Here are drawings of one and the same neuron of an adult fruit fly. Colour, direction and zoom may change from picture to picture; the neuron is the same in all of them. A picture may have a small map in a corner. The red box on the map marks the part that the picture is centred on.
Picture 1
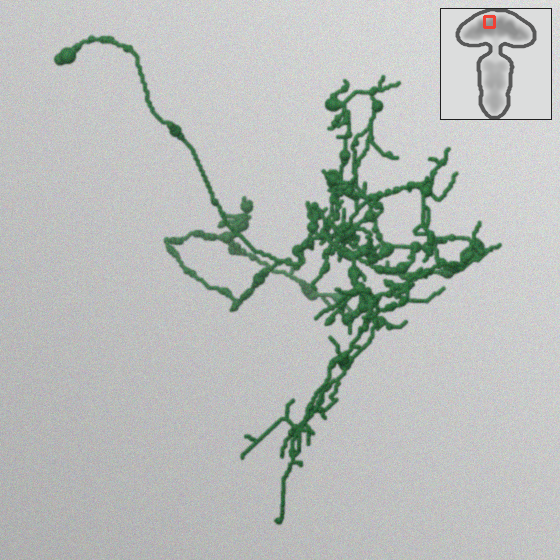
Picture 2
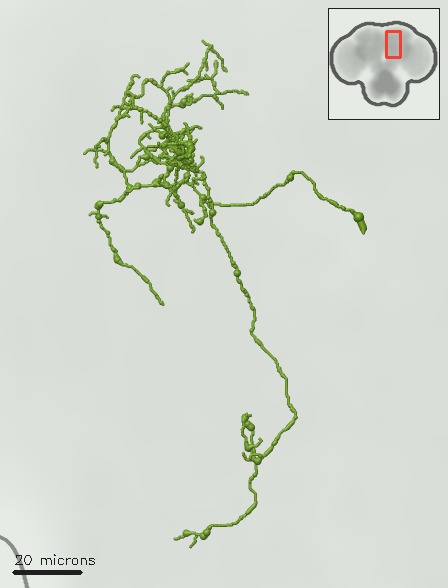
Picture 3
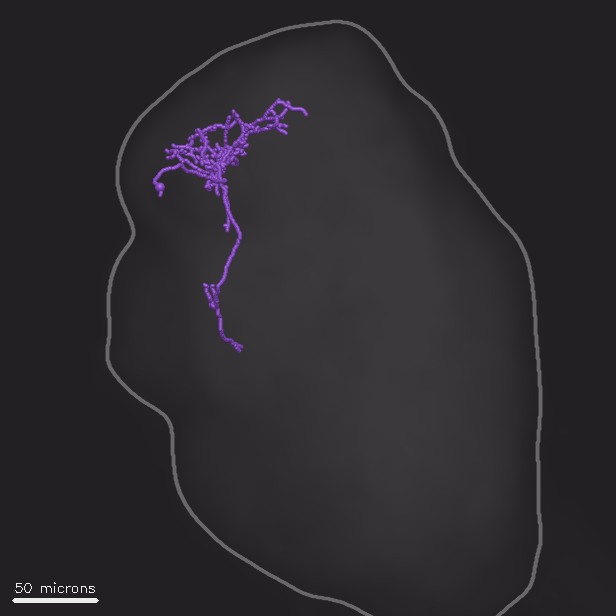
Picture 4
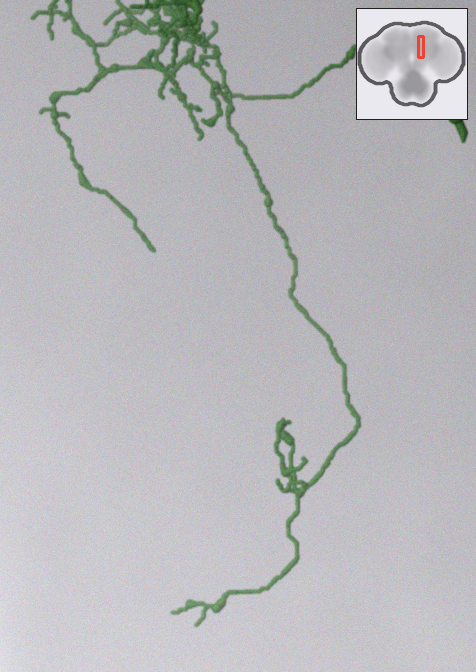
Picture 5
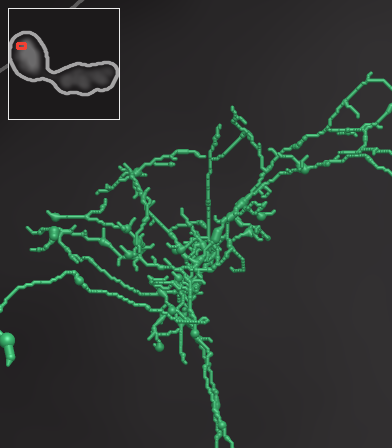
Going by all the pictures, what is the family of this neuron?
hemilineage CREa2_ventral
